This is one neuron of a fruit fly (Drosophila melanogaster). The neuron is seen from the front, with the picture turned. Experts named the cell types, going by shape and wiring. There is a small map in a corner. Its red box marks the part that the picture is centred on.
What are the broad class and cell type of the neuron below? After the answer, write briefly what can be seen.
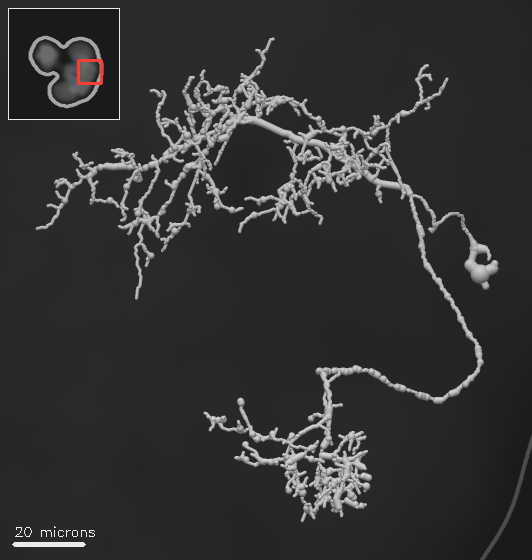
It is a central-brain intrinsic neuron. It is of cell type CL129. The cell body can be seen on the right of the picture. From top to bottom in the picture it spans about 140 microns. More than a hundred branch ends can be seen.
